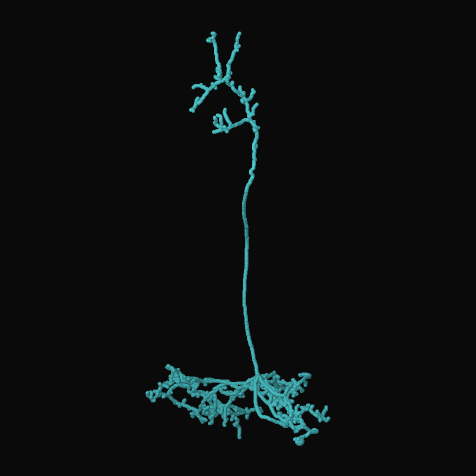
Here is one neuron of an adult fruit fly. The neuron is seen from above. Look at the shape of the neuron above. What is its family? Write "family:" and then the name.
family: hemilineage 19A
